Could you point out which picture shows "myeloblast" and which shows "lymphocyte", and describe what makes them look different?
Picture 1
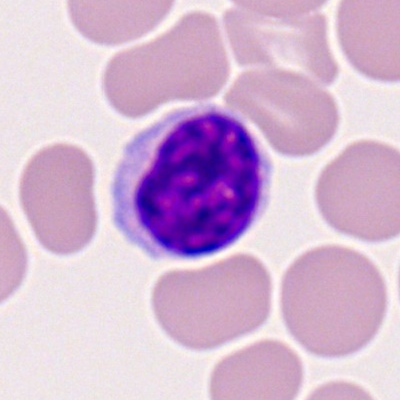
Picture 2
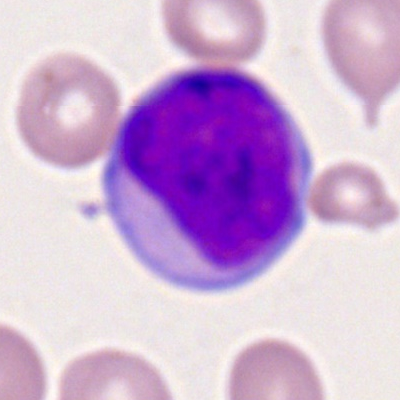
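Picture 1 is a lymphocyte, and picture 2 is a myeloblast. In both, the nucleus fills most of the cell and the cytoplasm is pale blue. The chromatin is where they part ways, I think: dark purple and coarsely clumped in picture 1, finely textured in picture 2. The cytoplasm lies differently too: a thin rim, widest on the left, in picture 1, and a crescent, widest on the lower-left side, in picture 2, where the nucleus sits toward the upper right.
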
